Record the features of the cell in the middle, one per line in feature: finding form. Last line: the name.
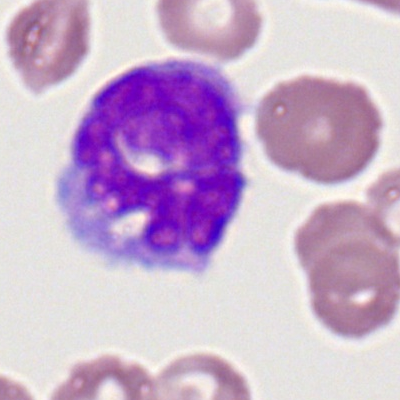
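Mass: deep purple, filling most of the cell
Dots: small, pale pinkish, scattered over the purple mass
Cytoplasm: scant pale blue rim, mainly at the lower left
Clear spot: small, in the pale cytoplasm near the bottom
Name: monocyte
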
